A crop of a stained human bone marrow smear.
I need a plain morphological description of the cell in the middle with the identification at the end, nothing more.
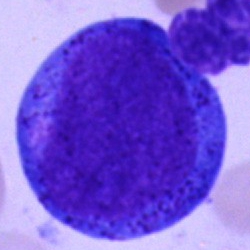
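Round, smooth outline, first of all. Around the nucleus, only a narrow deep-blue rim of cytoplasm. The chromatin looks finely granular, not coarsely clumped. Fine dark purple dots are scattered along the cell's edge. The cell is a promyelocyte.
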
